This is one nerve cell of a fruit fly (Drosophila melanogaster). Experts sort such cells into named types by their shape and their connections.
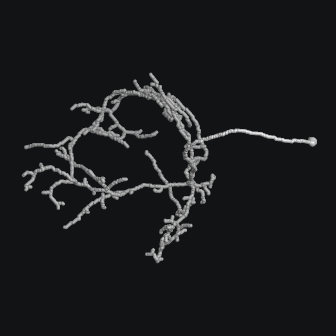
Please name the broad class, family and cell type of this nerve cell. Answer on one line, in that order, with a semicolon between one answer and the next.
central-brain intrinsic neuron; hemilineage WEDa2; PLP025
